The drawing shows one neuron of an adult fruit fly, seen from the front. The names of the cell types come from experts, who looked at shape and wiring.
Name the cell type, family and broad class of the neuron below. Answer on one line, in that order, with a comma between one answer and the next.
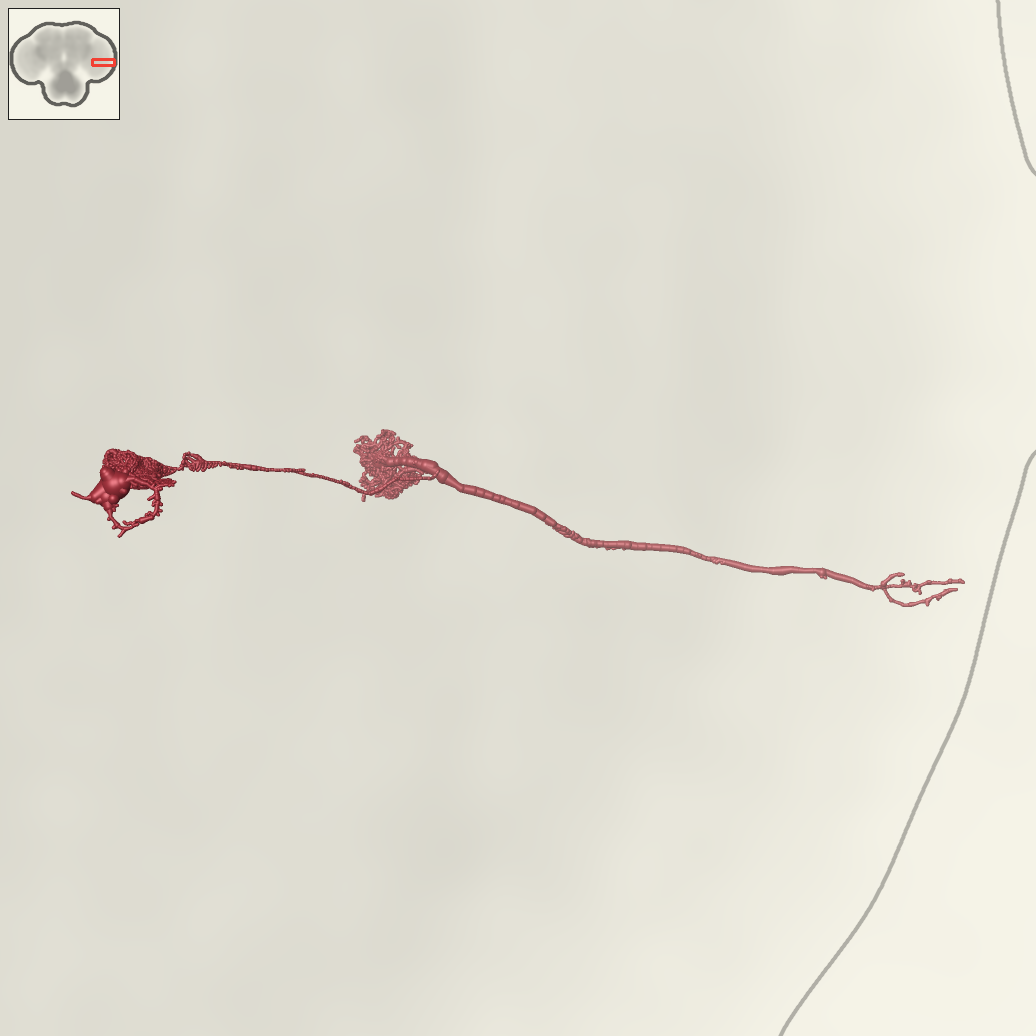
T1, T, optic-lobe intrinsic neuron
